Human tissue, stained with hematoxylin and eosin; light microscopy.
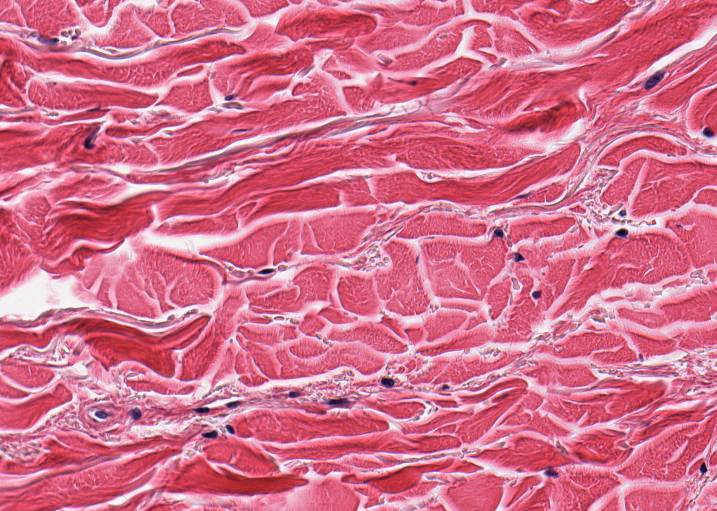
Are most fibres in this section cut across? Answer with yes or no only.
No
